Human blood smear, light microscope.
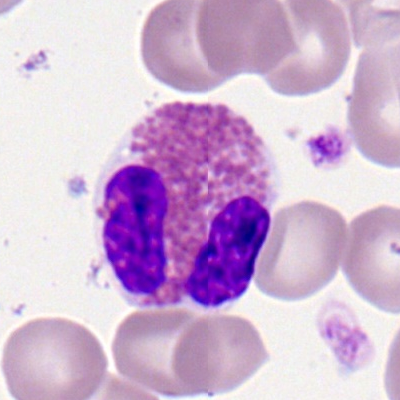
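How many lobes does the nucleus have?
Two separate lobes, lying in the lower half of the cell, one on the left and one on the right.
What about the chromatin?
It looks dark purple and coarsely clumped.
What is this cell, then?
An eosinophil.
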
